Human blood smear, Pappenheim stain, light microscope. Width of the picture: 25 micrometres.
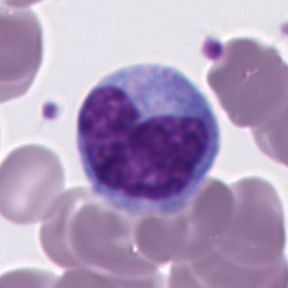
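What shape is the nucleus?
Folded and kidney-like, with a notch coming in from the top, and it fills about 60% of the cell's area.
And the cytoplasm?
Pale greyish blue, widest above the nucleus, with fine, faint pinkish dust-like granules.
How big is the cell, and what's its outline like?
About 13 micrometres across, roughly round with a smooth edge.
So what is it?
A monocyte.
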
